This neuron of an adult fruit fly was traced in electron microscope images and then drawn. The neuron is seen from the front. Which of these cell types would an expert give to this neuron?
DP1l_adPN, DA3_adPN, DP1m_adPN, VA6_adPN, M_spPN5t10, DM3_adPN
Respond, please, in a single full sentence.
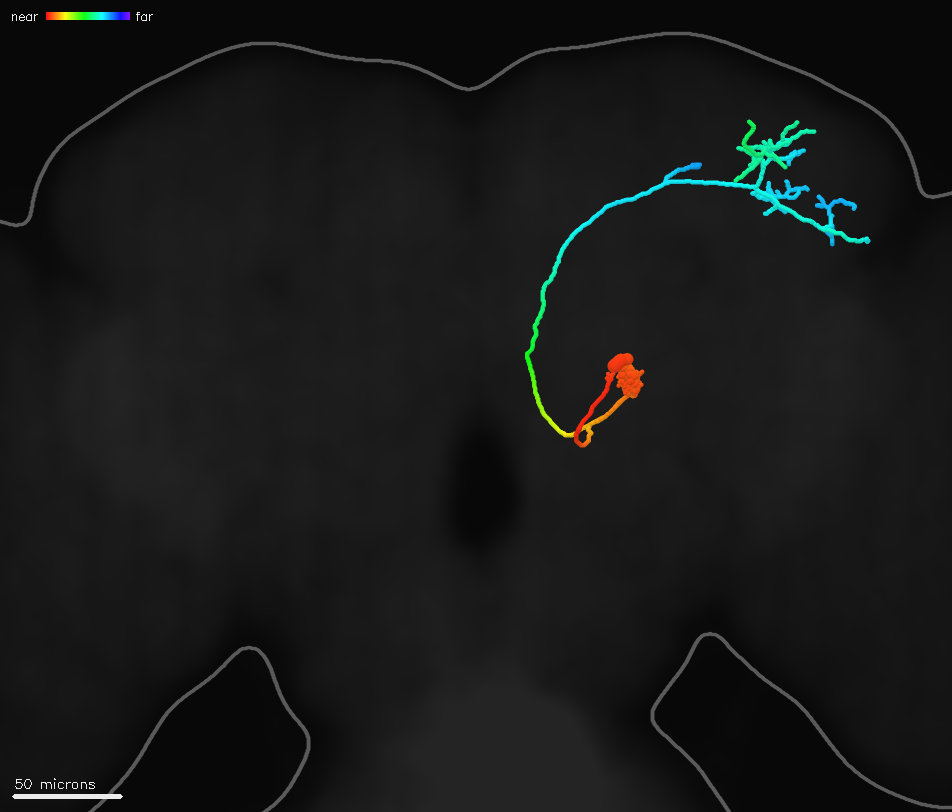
On the level of cell type, this neuron is DA3_adPN.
